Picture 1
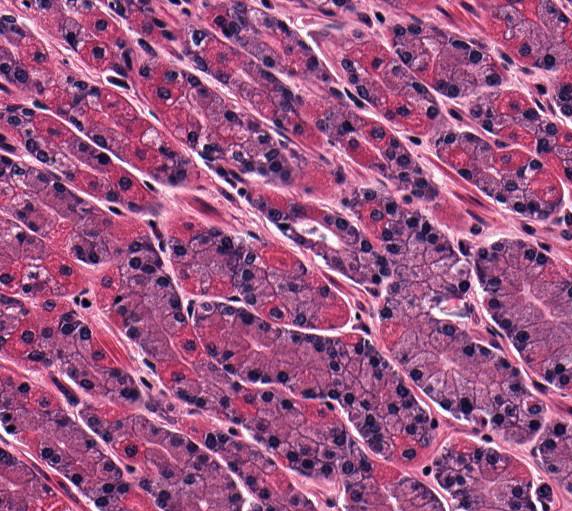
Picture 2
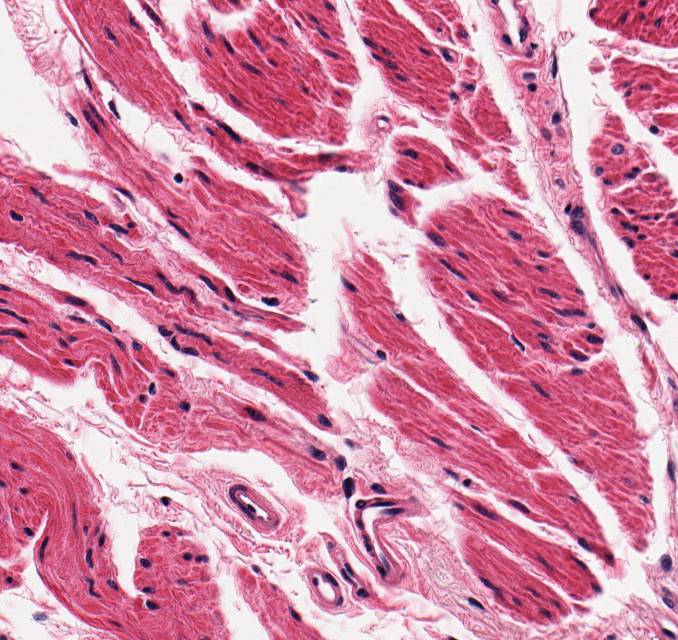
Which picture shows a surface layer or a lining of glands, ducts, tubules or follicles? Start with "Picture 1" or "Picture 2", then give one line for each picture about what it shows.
Picture 1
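In picture 1: The glands are lined by two intermixed cell kinds, one with bright pink cytoplasm and one with pale purple-grey cytoplasm.
In picture 2: No epithelium is seen anywhere in the field.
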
